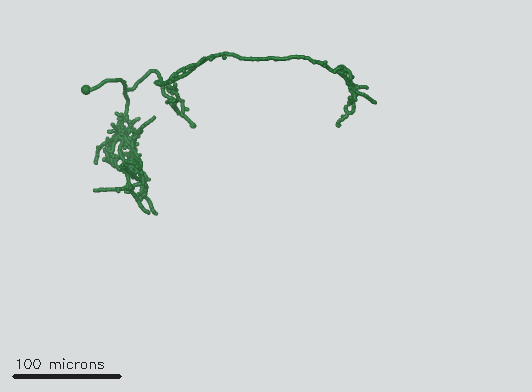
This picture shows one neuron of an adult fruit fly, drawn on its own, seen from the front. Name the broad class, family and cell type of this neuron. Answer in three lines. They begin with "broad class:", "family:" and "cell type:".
broad class: central-brain intrinsic neuron
family: hemilineage SLPad1_anterior
cell type: AVLP753m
